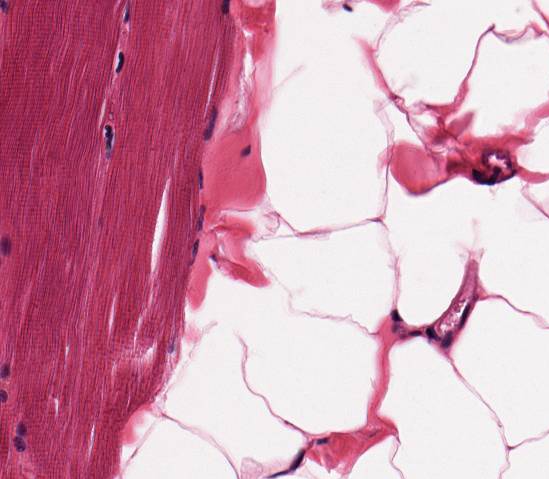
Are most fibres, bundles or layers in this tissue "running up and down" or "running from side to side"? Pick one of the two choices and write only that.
Running up and down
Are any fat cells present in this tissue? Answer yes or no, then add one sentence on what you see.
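Yes. The adipocytes appear as large empty polygonal spaces bounded by thin pink membranes.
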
